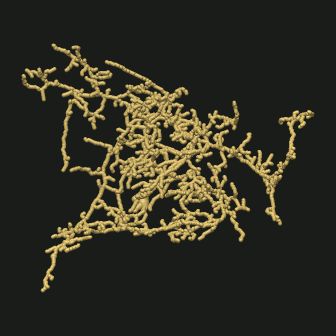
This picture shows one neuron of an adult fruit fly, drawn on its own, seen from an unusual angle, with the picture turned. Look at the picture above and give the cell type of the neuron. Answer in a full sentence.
The cell type is GNG292.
